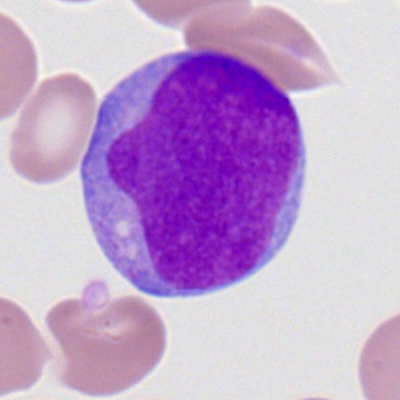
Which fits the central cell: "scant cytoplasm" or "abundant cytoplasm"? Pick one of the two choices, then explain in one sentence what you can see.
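Scant cytoplasm. The nucleus fills most of the cell and lies toward the right.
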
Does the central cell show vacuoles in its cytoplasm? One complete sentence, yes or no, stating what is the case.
Yes, in the cytoplasm of the cell there is at least one clear vacuole.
